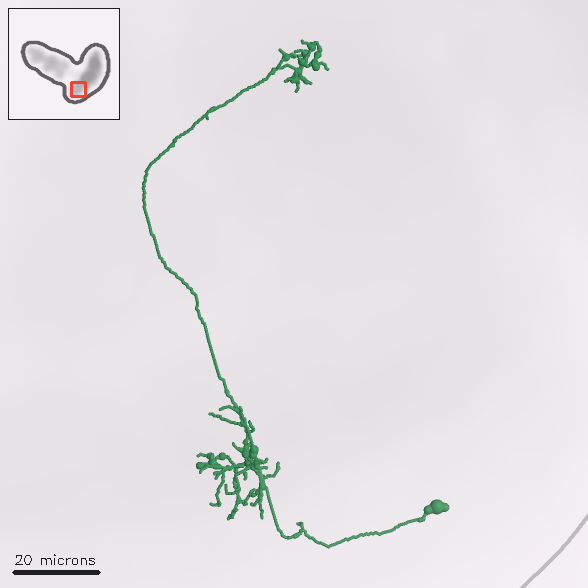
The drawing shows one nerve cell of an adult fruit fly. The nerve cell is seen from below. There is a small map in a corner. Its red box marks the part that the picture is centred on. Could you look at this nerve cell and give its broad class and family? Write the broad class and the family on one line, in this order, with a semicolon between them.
optic-lobe intrinsic neuron; Tm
